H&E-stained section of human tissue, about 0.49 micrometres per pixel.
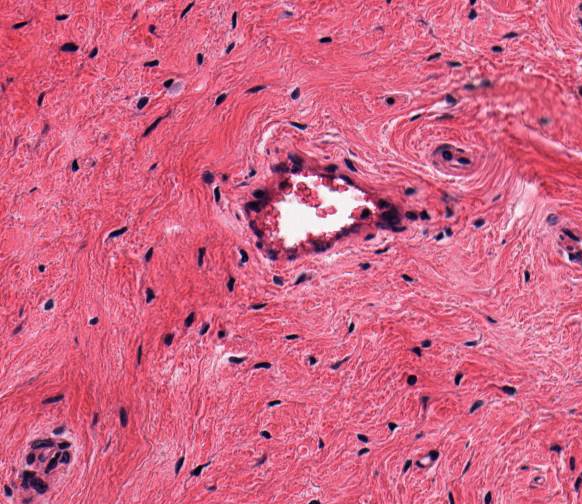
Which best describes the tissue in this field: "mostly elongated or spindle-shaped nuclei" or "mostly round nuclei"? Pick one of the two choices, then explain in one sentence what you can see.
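Mostly elongated or spindle-shaped nuclei. The nuclei in the fibrous tissue are small, dark and elongated.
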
